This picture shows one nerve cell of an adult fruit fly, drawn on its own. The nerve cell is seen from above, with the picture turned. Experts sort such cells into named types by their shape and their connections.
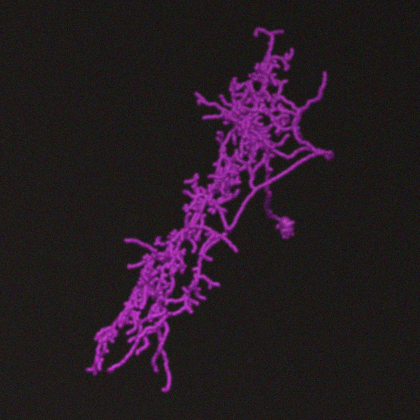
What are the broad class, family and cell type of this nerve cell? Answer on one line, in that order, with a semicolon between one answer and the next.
nerve-cord intrinsic neuron; hemilineage 12A; IN12A008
